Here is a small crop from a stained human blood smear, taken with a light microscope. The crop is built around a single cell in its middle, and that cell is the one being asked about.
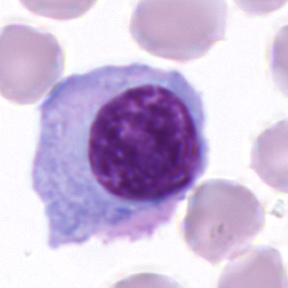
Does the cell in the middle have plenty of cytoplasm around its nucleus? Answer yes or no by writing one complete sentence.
Yes, what surrounds the nucleus is a broad expanse of cytoplasm.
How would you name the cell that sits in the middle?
plasma cell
